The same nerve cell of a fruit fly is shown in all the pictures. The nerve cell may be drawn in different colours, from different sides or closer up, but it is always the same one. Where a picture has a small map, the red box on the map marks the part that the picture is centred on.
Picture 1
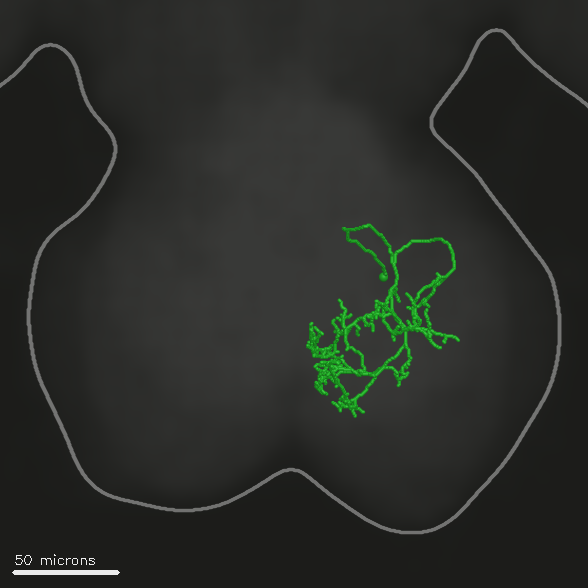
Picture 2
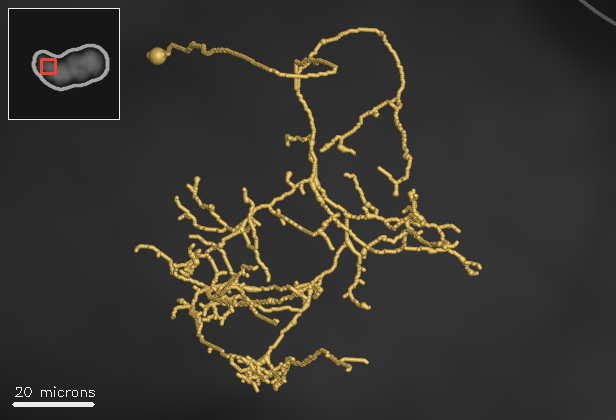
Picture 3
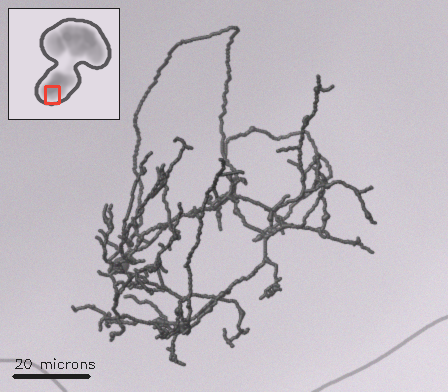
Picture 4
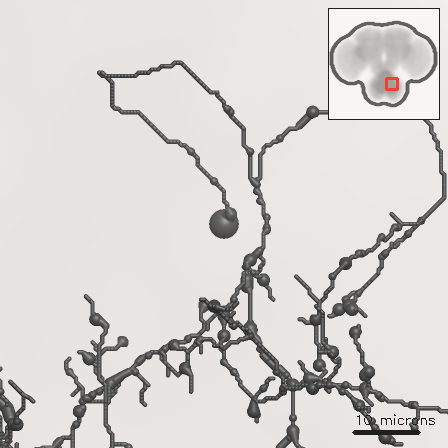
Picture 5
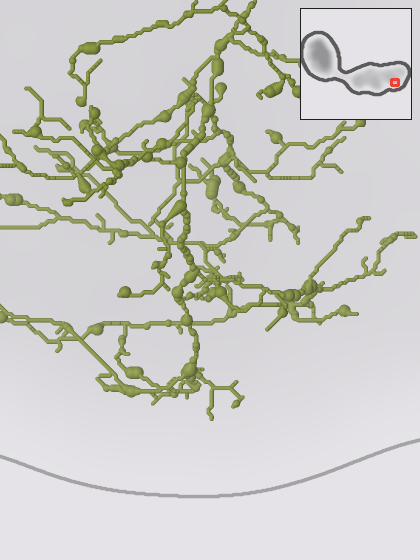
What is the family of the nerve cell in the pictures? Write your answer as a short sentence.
The family is hemilineage 03A.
